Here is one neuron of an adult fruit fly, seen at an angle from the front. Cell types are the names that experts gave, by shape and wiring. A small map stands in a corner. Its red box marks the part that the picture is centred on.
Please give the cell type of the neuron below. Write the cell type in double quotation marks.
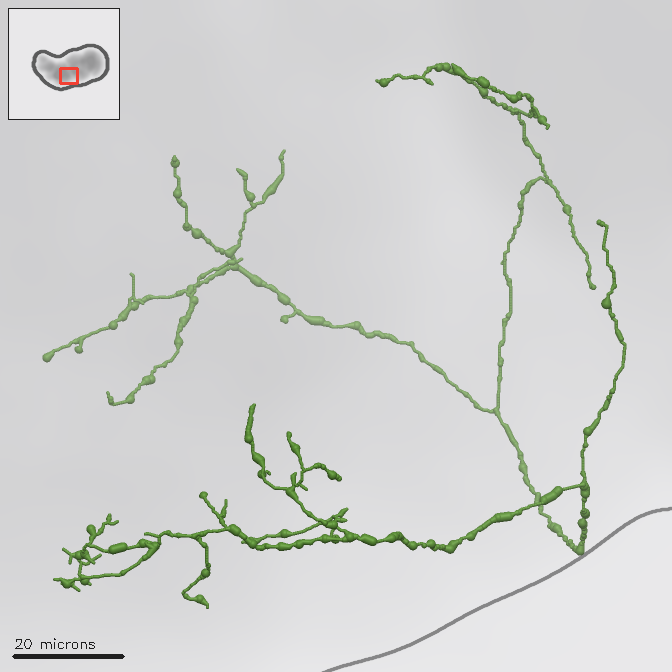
"SNpp45"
